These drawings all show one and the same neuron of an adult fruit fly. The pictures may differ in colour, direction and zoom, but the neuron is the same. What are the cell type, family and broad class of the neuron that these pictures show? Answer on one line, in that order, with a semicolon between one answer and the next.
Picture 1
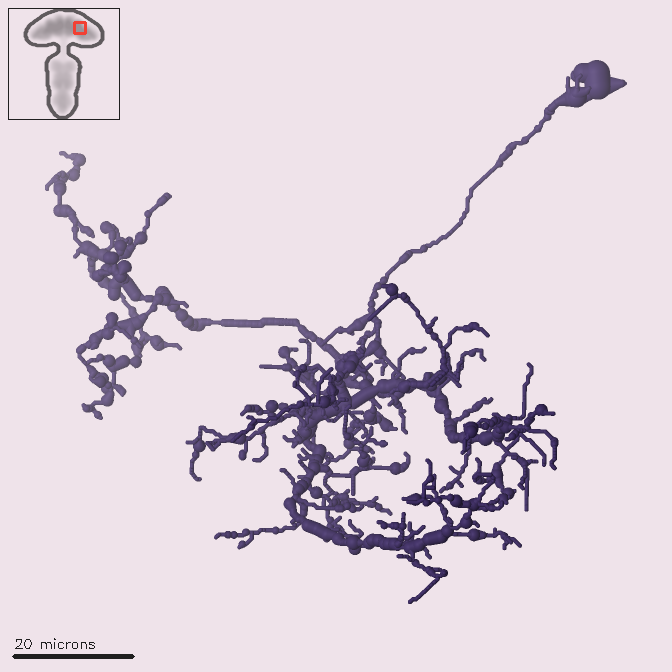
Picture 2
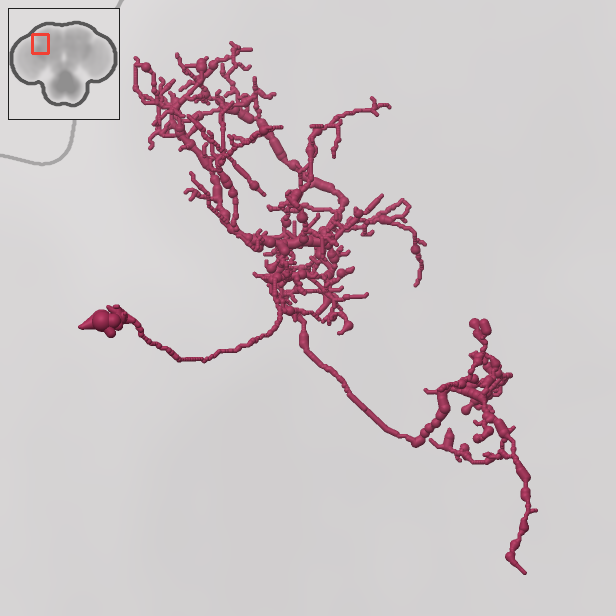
LHAV2b2_a; hemilineage VLPl2_posterior; central-brain intrinsic neuron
